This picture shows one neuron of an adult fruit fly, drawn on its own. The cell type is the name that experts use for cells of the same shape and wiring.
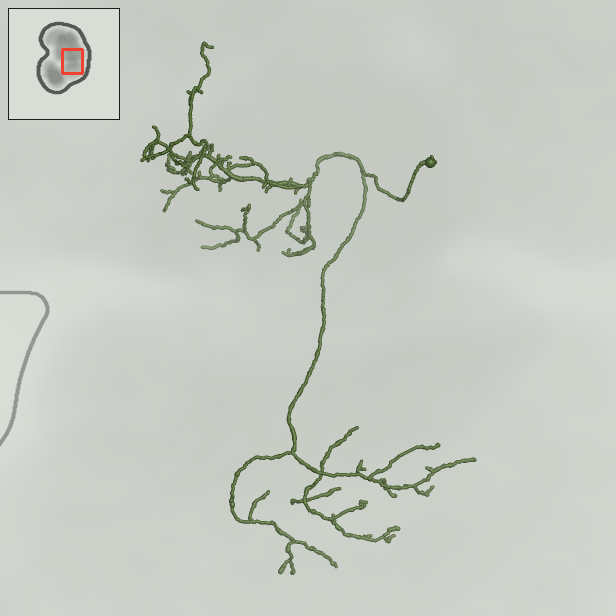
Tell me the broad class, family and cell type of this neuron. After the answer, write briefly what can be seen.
Its broad class is visual centrifugal neuron. The family is hemilineage VLPp&l1_posterior. It is of cell type LPT115. The picture shows dozens of branch ends. In this view it is taller than it is wide.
